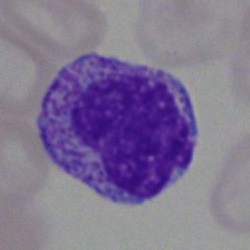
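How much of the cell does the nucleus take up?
Most of it.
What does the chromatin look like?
Dark purple, and mottled rather than smooth.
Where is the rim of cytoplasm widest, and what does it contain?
On the left side; it's speckled with fine purple granules on a paler bluish background.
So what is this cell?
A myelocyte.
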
